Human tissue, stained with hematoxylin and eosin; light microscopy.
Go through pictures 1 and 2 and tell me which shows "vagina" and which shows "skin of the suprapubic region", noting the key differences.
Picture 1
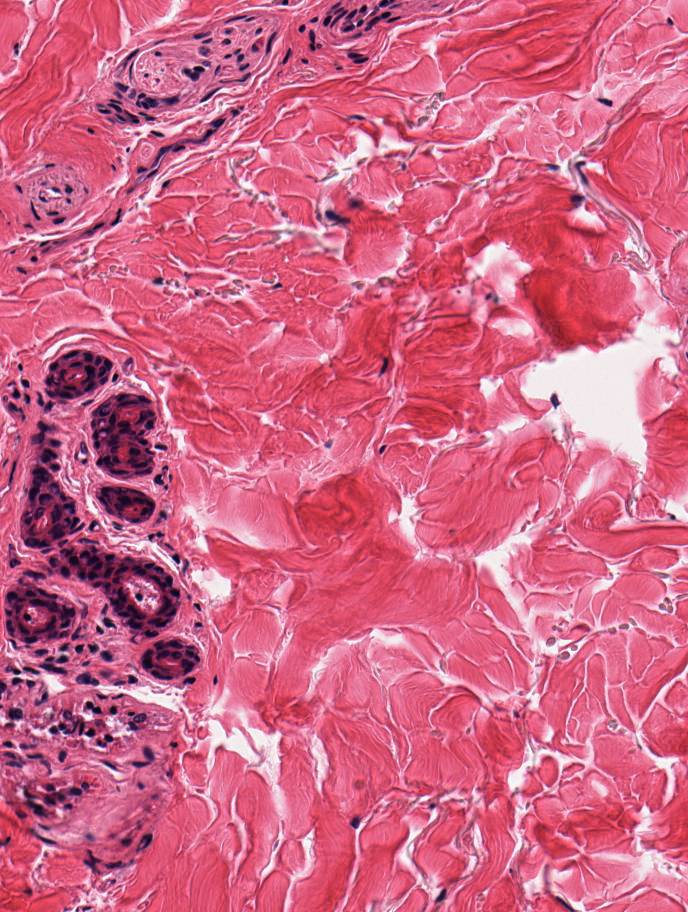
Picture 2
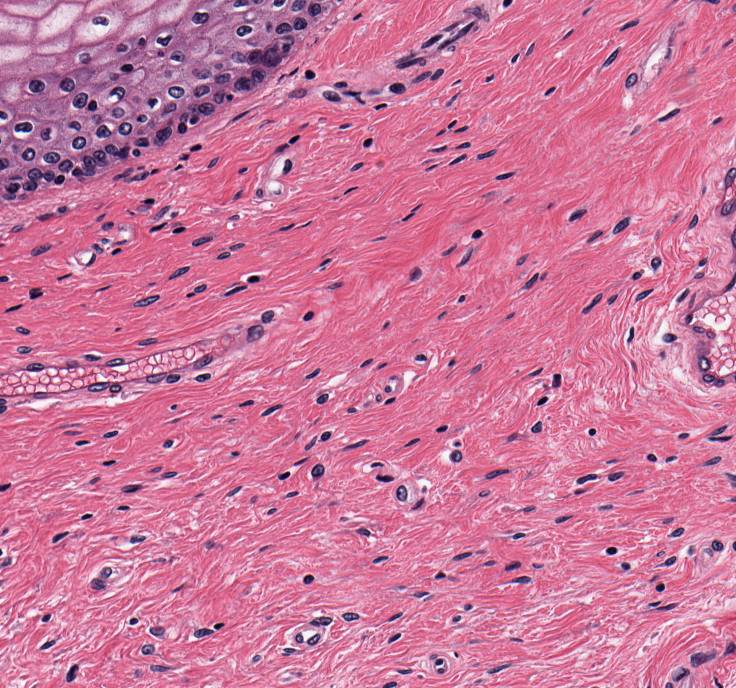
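First, assignment: picture 1 shows skin of the suprapubic region, and picture 2 shows vagina. Second, epithelium: picture 2 has a stratified epithelium of many nucleated layers confined to its top-left corner, and its upper cells toward that corner have pale, clear cytoplasm. Third, connective tissue: thick, wavy, strongly eosinophilic collagen bundles running in many directions fill most of picture 1, while the stroma of picture 2 holds scattered spindle cells with elongated dark nuclei. Fourth, other structures: at the left edge of picture 1 lies a cluster of small round tubular profiles with dark nuclei, several of them with a small pink central lumen ringed by crowded dark nuclei. Last, at the upper left of picture 1, two small round structures with pale centres sit within a band of cells with elongated dark nuclei.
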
